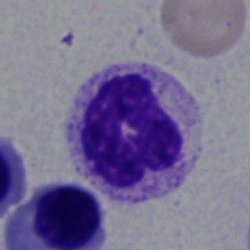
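Band neutrophil, central cell. Nucleus fills most of the cell. Chromatin dark purple, coarsely clumped. Cytoplasm pale lilac-grey, fine pinkish-purple granules scattered through it.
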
